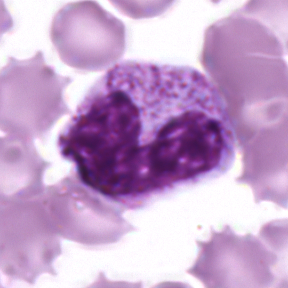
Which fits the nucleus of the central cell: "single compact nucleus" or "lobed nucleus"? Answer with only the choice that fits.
Lobed nucleus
